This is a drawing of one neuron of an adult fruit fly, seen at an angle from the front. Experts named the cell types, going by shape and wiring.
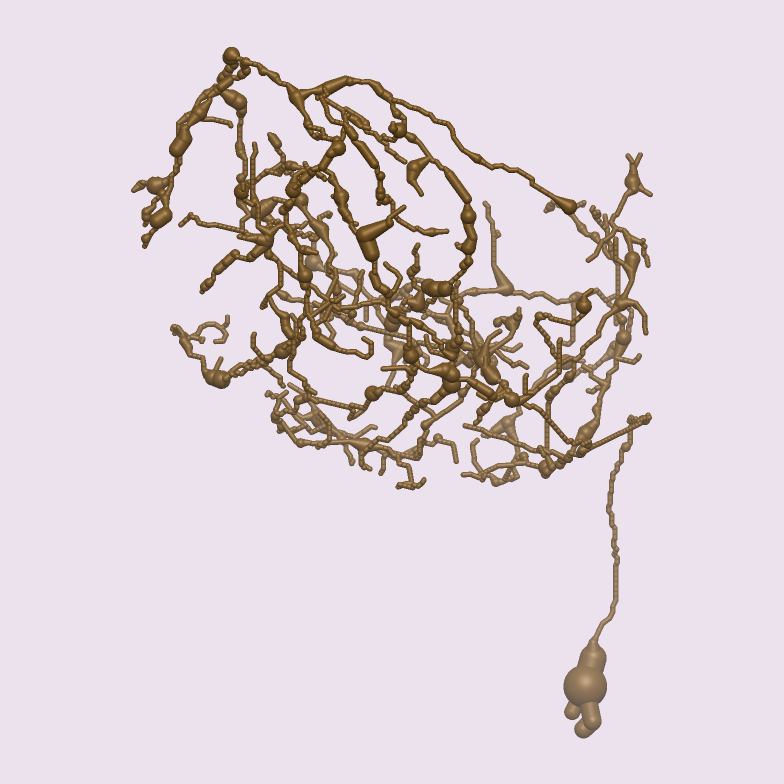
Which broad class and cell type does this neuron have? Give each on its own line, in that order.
central-brain intrinsic neuron
CB1964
